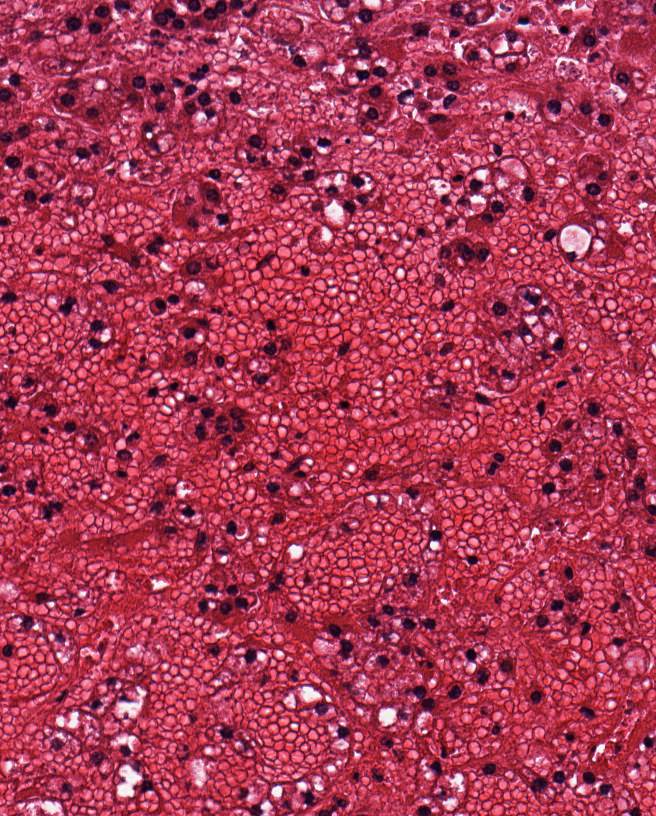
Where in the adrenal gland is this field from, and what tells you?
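Shown here: zona fasciculata. Large polygonal cells with abundant foamy cytoplasm, full of small clear vacuoles, lie in nests and cords throughout.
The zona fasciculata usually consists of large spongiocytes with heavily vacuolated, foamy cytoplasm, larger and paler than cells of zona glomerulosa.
Nuclei are small, round and dark; scant stroma forms thin septa with a few elongated dark nuclei.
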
